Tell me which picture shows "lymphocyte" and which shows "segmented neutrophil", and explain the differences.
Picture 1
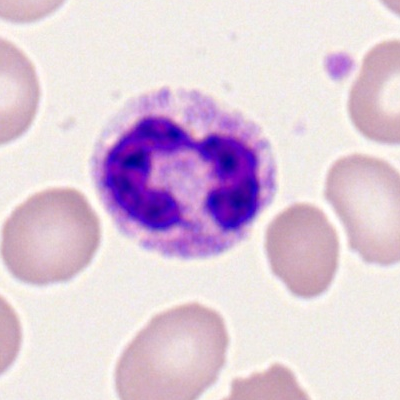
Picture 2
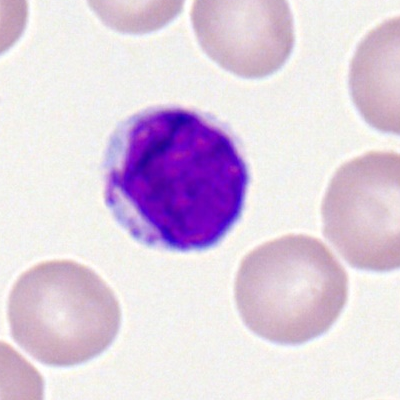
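The segmented neutrophil is in picture 1; the lymphocyte is in picture 2. The clearest difference lies in the cytoplasm: picture 1 contains fine, small violet granules, whereas the cytoplasm in picture 2 shows none.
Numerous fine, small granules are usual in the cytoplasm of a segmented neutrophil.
The outlines differ slightly, being roughly round in picture 1 and round in picture 2. Several features are shared: both cells have dark purple, coarsely clumped chromatin, described as dense in picture 2, no visible nucleoli and no cytoplasmic vacuoles.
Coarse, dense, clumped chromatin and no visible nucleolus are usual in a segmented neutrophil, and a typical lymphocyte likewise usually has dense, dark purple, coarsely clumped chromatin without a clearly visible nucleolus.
As for the surroundings, a small purple platelet lies apart from the neutrophil at its upper right, while the lymphocyte sits clear of the neighbouring red cells.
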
